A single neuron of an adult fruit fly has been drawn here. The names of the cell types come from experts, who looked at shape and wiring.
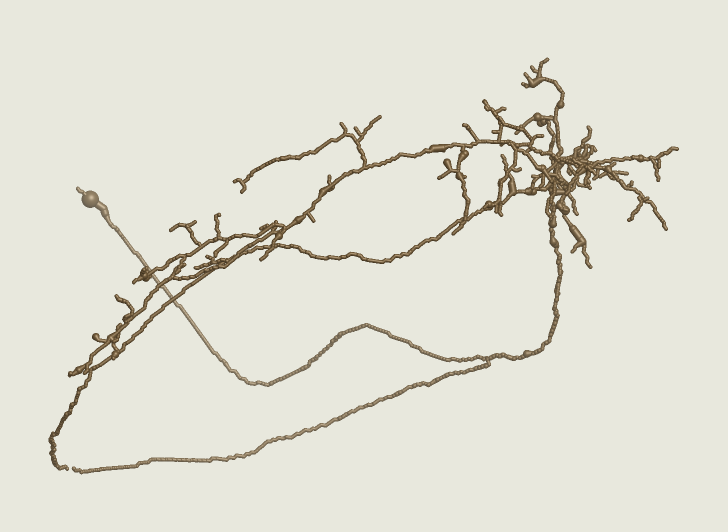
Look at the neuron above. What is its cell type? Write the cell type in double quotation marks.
"CB3758"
